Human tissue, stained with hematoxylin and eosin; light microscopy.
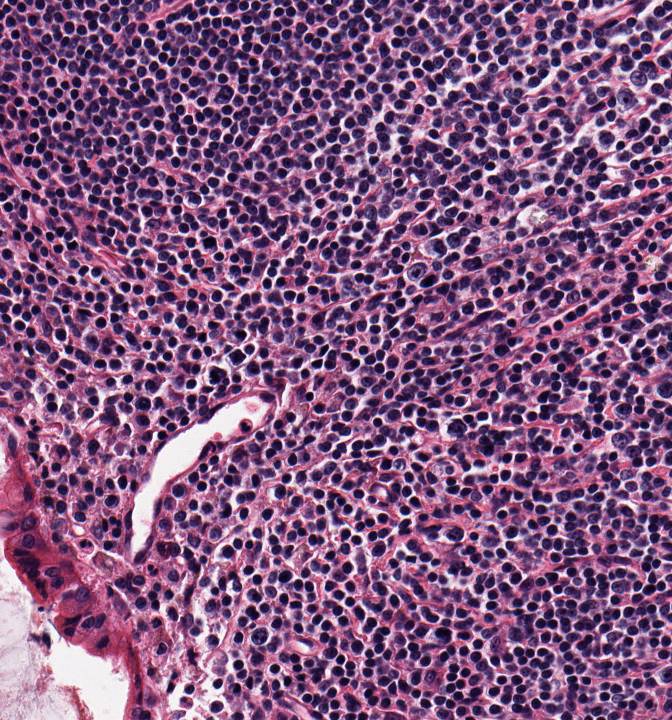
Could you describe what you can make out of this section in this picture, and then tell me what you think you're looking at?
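Densely packed small round cells form a continuous sheet over nearly the whole field. Thin pink fibrous strands between them are clearest in the upper right. Just left of centre lies a thin-walled, slit-like vessel, its lumen empty. A short strip of columnar epithelium with pink cytoplasm lies at the lower-left edge. This is terminal ileum.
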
